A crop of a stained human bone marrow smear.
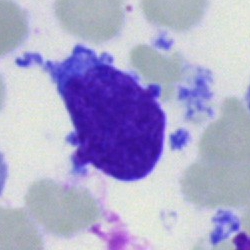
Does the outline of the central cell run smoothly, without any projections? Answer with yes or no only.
No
